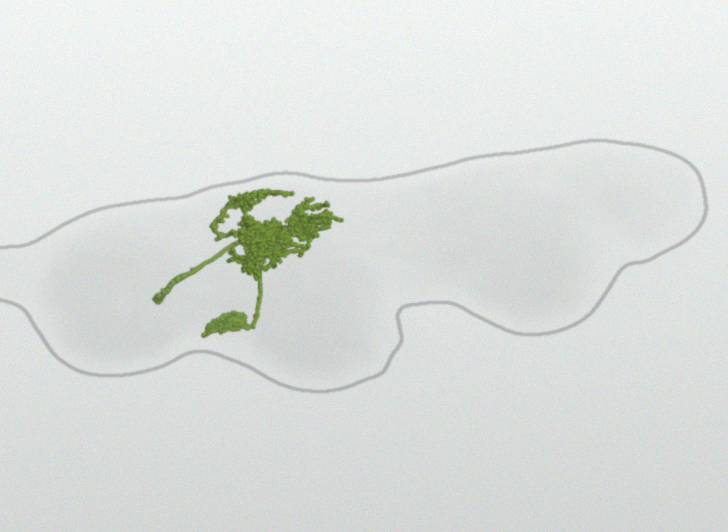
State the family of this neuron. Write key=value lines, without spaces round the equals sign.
family=hemilineage 16B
